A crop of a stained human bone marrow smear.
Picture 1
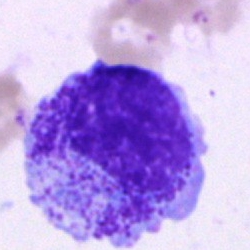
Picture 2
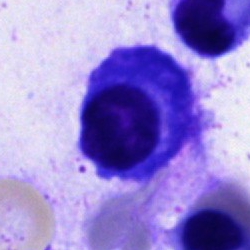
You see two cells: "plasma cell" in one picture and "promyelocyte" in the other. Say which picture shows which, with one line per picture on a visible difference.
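Picture 1 is a promyelocyte. The cytoplasm holds many purple granules.
Picture 2 is a plasma cell. No granules are seen in the cytoplasm.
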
